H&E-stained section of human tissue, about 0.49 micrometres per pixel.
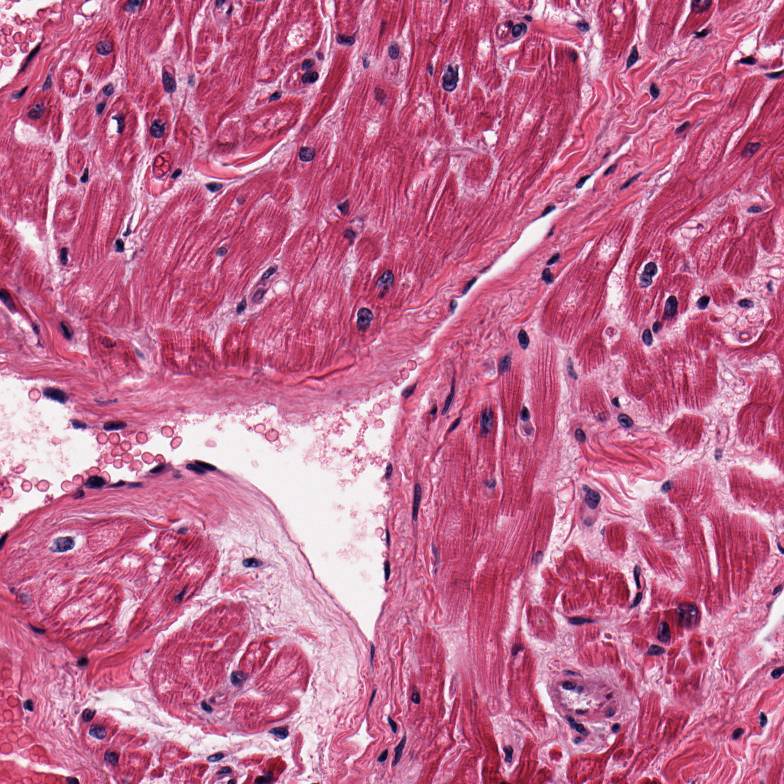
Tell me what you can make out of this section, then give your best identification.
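Muscle fills most of the field in three masses separated by an irregular empty space at centre-left. Its fibres branch and run in varying directions, some cut lengthwise, others across. Several nuclei show pale cytoplasm at their ends. This is atrial appendage of the heart.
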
